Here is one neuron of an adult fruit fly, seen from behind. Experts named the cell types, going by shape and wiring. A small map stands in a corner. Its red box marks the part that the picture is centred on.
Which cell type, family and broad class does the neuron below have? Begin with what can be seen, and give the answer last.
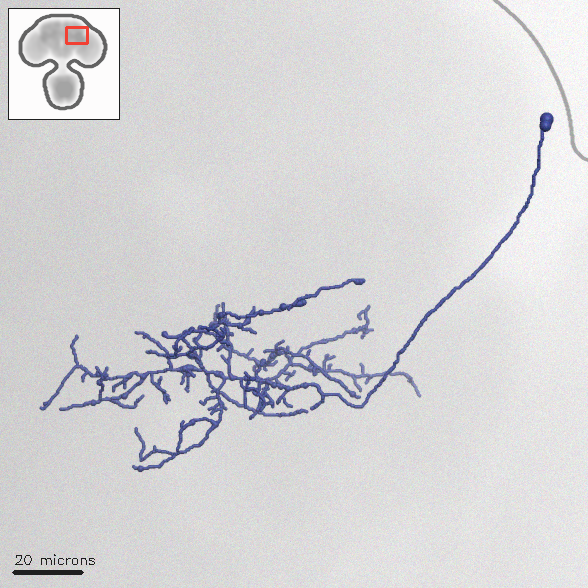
The cell body is at the upper right of the picture. By the scale bar it is about 150 microns wide in this view. Dozens of branch ends can be seen. The cell type is PLP190. The family is hemilineage VPNp1_medial. It is a central-brain intrinsic neuron.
